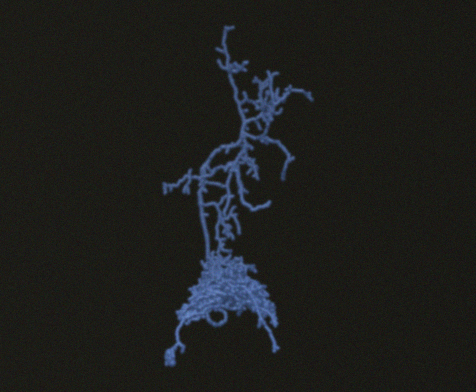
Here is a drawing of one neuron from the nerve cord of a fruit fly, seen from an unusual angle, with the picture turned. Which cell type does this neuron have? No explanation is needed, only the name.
INXXX100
